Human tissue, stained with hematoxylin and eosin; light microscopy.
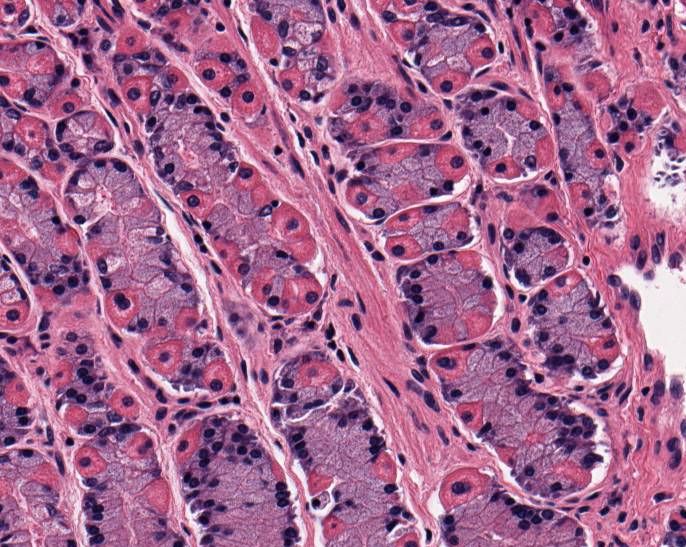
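Stomach. Closely packed glands fill almost the whole field, separated only by thin stroma, and they run obliquely from upper left toward lower right. Parietal cells, large and rounded with bright pink cytoplasm and a central round nucleus, are scattered along the glands throughout. Through the centre, a wider band of pink fibrous stroma with slender spindle-shaped nuclei also runs obliquely.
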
